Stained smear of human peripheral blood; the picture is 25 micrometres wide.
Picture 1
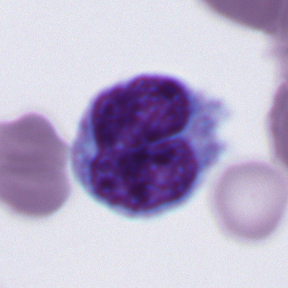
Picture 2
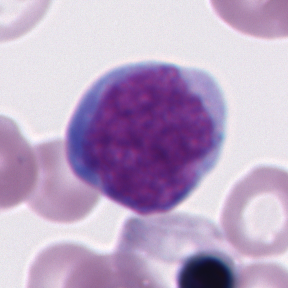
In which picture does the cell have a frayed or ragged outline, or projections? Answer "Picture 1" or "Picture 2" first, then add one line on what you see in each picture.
Picture 1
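In picture 1: Fine ragged cytoplasmic projections fray the right-hand edge of the cell.
In picture 2: The cell outline is round to slightly oval and smooth.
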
